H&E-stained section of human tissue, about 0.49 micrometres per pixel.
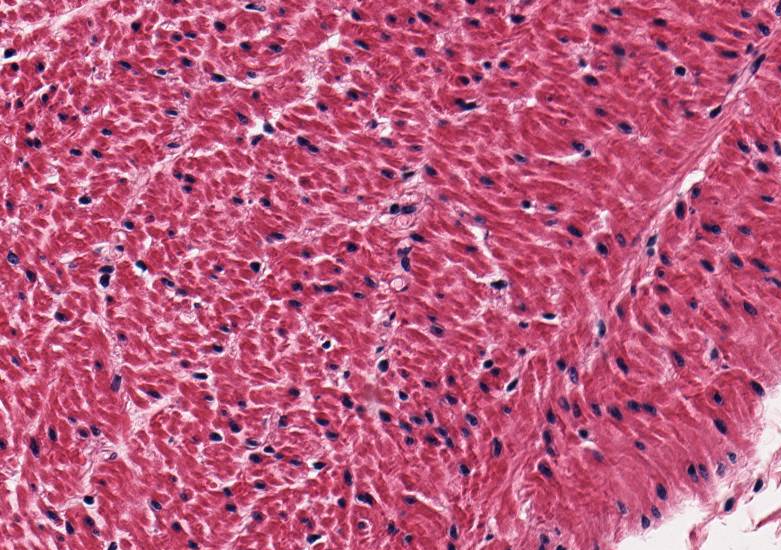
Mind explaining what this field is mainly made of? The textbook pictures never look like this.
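Smooth muscle makes up this field. Across the left and centre its bundles are cut transversely or obliquely, while along the right side the cells run lengthwise.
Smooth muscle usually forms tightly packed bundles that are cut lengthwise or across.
Loose connective tissue appears only as thin pale strands between the bundles.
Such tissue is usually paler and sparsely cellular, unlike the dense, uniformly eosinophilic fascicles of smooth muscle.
No epithelium, glands or fat cells are present anywhere in the field.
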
